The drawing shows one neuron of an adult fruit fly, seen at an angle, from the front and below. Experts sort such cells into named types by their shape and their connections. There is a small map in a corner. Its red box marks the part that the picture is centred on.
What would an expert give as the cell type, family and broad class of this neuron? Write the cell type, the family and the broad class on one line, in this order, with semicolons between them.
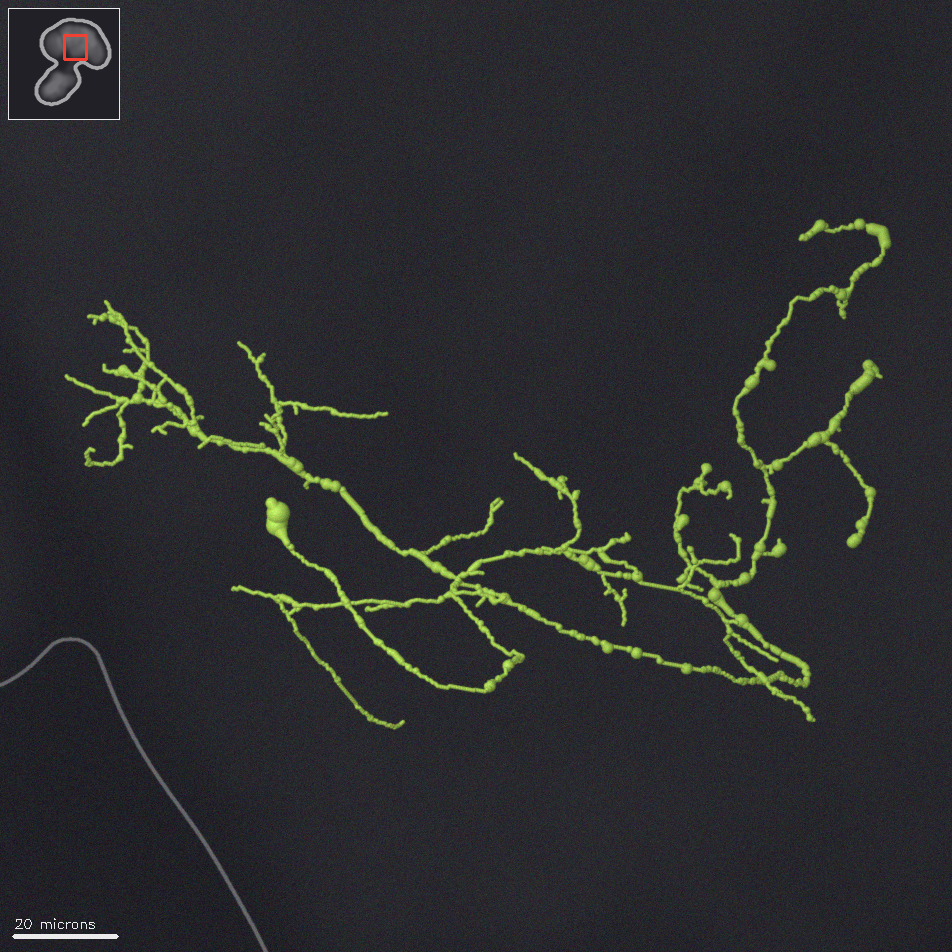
WED192; hemilineage MX7; central-brain intrinsic neuron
